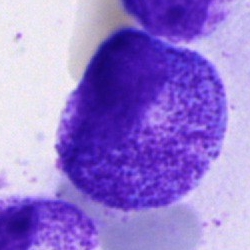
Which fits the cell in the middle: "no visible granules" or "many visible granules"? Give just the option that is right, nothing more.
Many visible granules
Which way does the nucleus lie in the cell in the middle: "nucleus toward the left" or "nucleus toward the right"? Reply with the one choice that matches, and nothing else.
Nucleus toward the left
